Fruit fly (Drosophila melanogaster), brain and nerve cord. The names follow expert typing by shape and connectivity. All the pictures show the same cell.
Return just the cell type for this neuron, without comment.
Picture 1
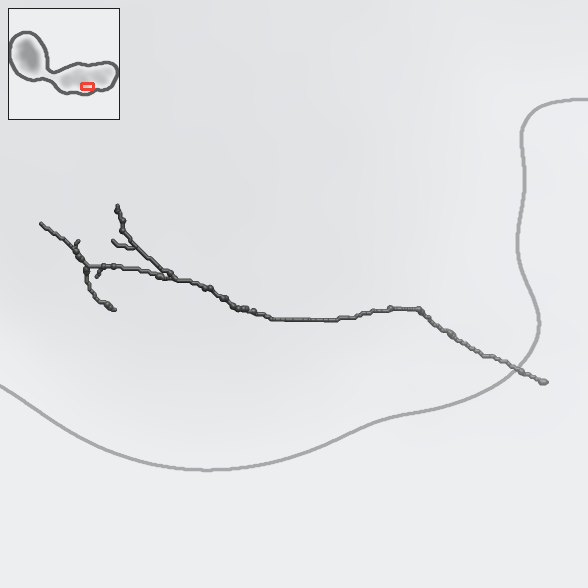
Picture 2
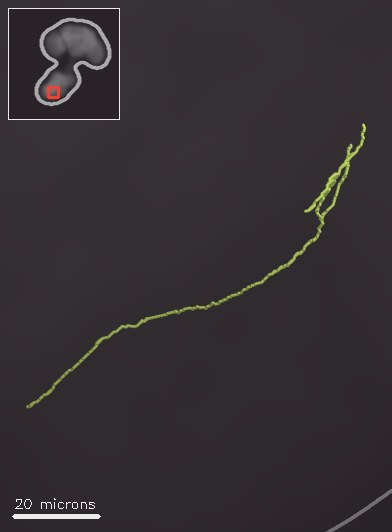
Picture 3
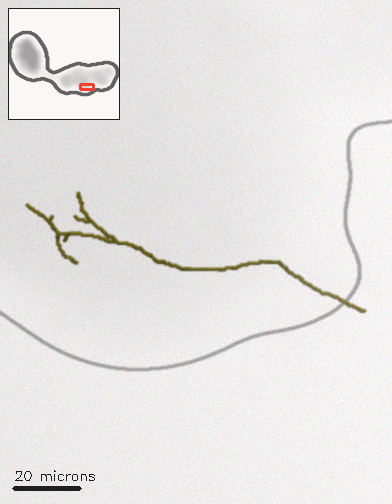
LgLG2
